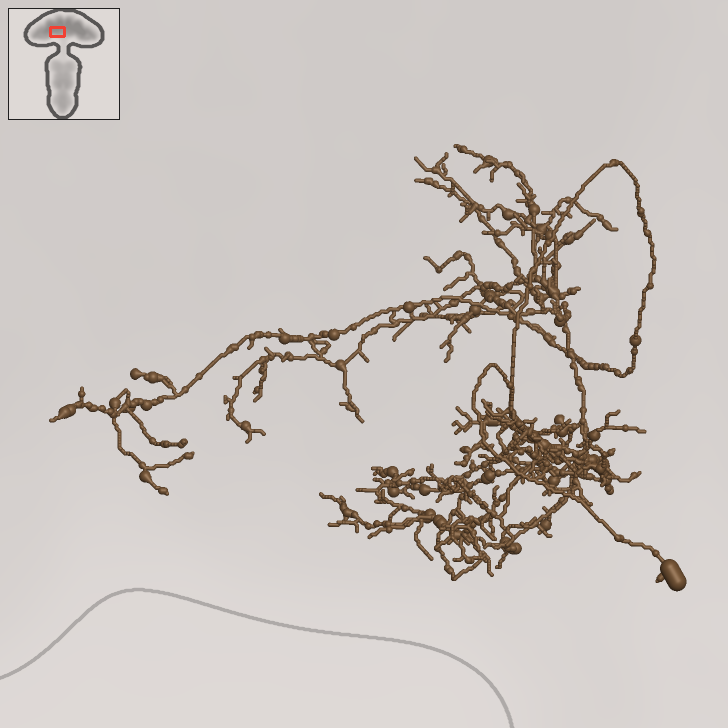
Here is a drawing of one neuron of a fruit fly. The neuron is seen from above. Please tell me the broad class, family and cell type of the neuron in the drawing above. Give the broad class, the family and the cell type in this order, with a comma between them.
central-brain intrinsic neuron, hemilineage PSp2, CB2800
